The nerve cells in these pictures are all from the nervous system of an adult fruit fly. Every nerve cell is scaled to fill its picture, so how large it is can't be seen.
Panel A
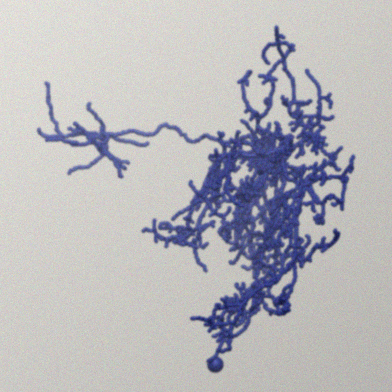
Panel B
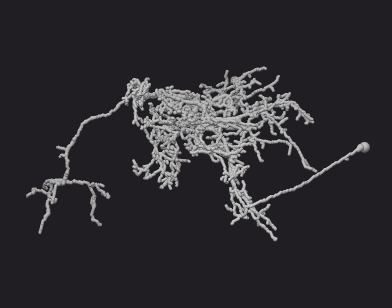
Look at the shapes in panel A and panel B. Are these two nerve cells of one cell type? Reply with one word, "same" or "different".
same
